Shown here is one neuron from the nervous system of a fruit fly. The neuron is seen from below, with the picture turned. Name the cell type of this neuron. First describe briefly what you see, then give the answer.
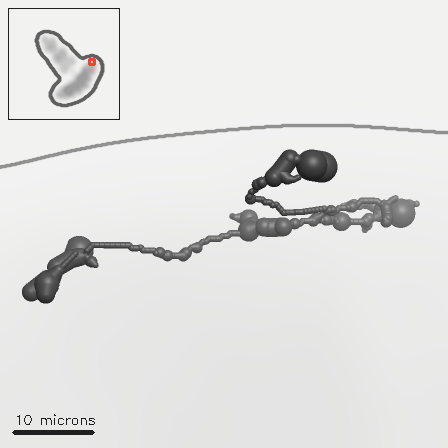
From left to right in the picture it spans about 50 microns. As drawn here it is more than twice as wide as it is tall. Its broad class is optic-lobe intrinsic neuron. It is of cell type Mi1.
